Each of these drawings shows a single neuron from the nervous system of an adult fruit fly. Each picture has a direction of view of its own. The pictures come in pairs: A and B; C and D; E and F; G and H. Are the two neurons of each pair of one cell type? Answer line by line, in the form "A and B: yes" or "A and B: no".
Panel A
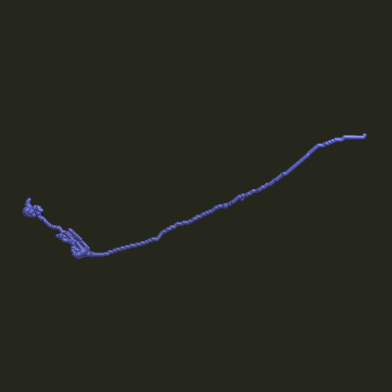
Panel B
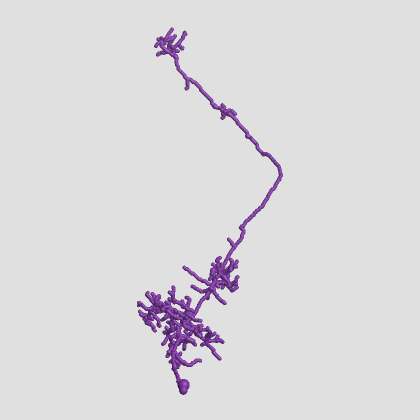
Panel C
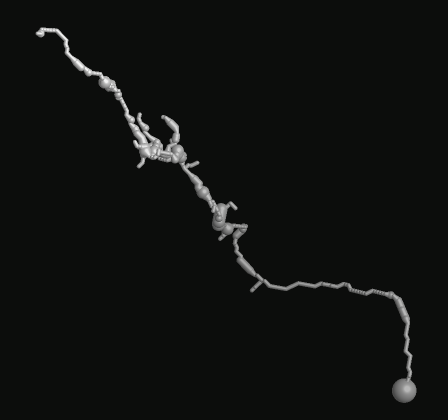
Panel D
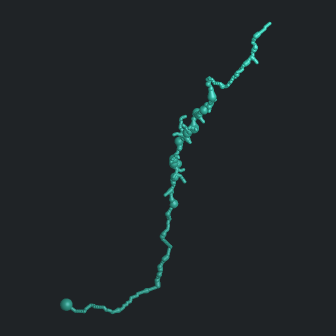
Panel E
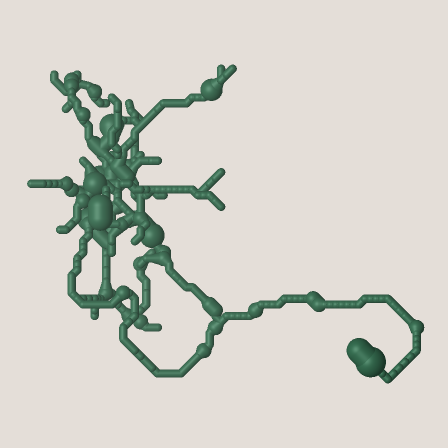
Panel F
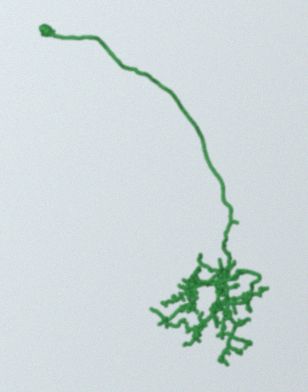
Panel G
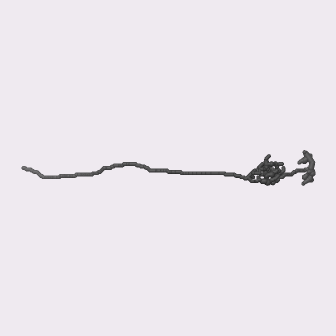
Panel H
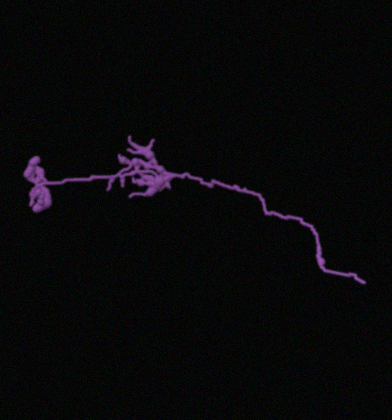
A and B: no
C and D: yes
E and F: yes
G and H: yes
